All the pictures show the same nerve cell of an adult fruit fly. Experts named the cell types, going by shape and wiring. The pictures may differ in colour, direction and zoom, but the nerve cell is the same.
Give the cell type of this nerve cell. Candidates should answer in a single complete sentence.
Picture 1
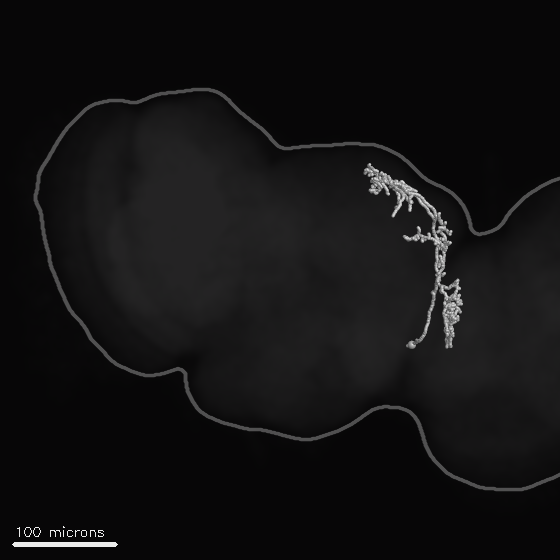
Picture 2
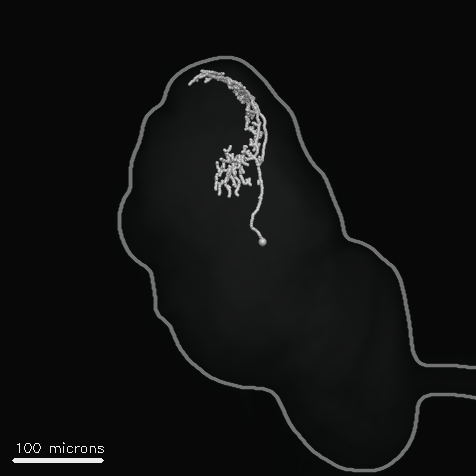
The cell type for the nerve cell is LoVP65.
